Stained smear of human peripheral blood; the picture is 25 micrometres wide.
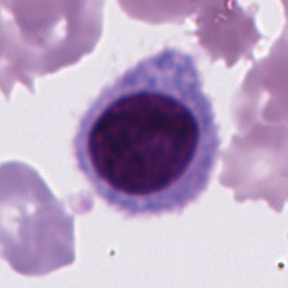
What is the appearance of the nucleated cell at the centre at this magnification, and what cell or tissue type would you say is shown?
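At the top, the outline narrows to a blunt point. The outer edge is finely fuzzy rather than sharply smooth, and the cytoplasm has a fine, speckled texture all through. There's no distinct nucleolus to be seen in the nucleus. This one is a hairy cell.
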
